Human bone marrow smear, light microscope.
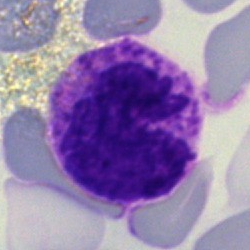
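Basophil. The cell outline is roughly round with a smooth border, and the nucleus occupies most of the cell. The nuclear outline is irregular, with indentations. No nucleoli are visible in the nucleus.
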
